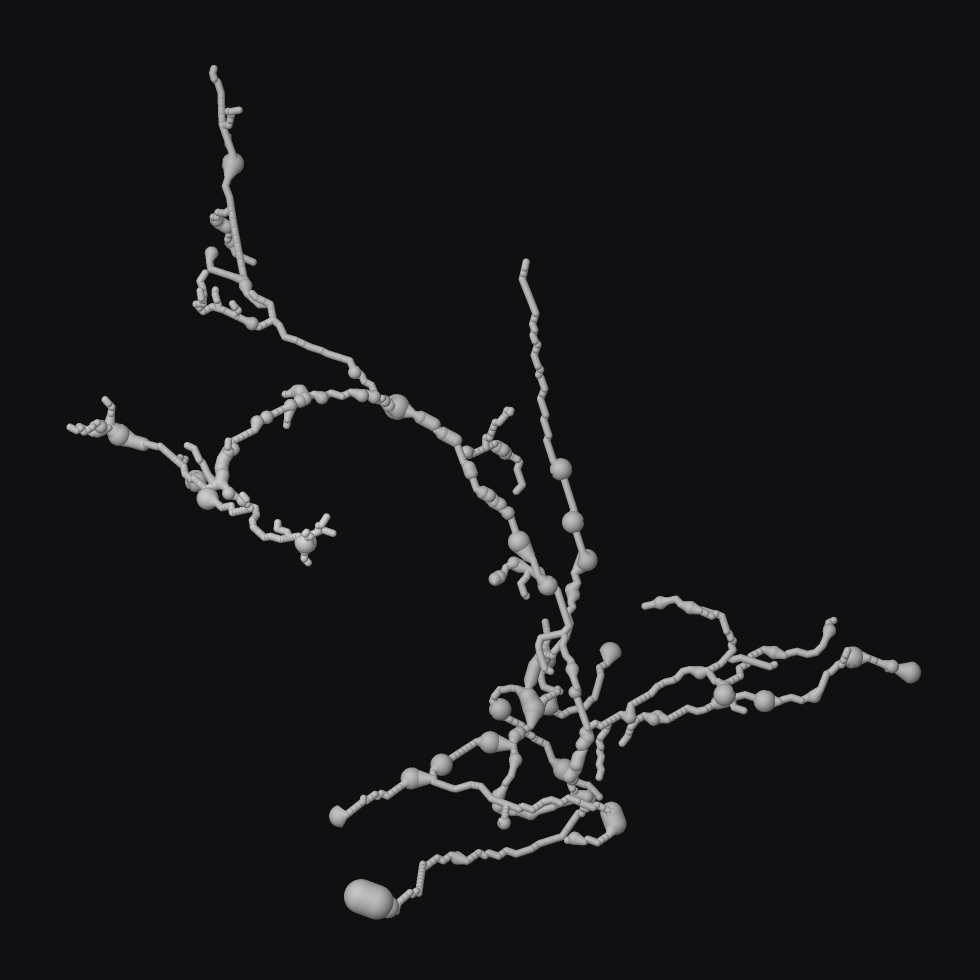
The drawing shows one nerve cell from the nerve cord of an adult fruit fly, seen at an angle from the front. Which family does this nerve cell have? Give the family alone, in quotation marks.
"hemilineage 01B"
